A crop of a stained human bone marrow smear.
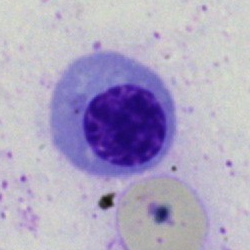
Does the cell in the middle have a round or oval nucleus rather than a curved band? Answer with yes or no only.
Yes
